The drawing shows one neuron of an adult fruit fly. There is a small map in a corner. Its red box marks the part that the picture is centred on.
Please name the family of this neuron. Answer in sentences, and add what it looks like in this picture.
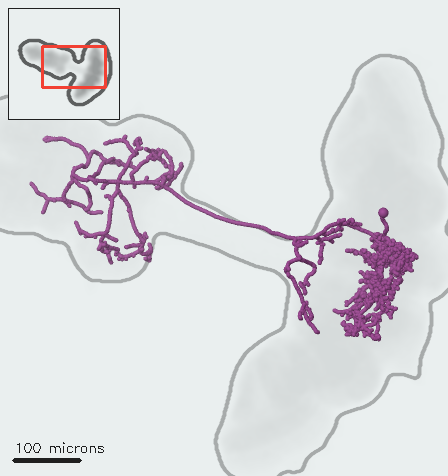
Its family is DNge. It is a descending neuron. It runs through the neck, between the brain and the nerve cord. Its cell body lies on the right of the picture. By the scale bar it is about 600 microns wide in this view.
